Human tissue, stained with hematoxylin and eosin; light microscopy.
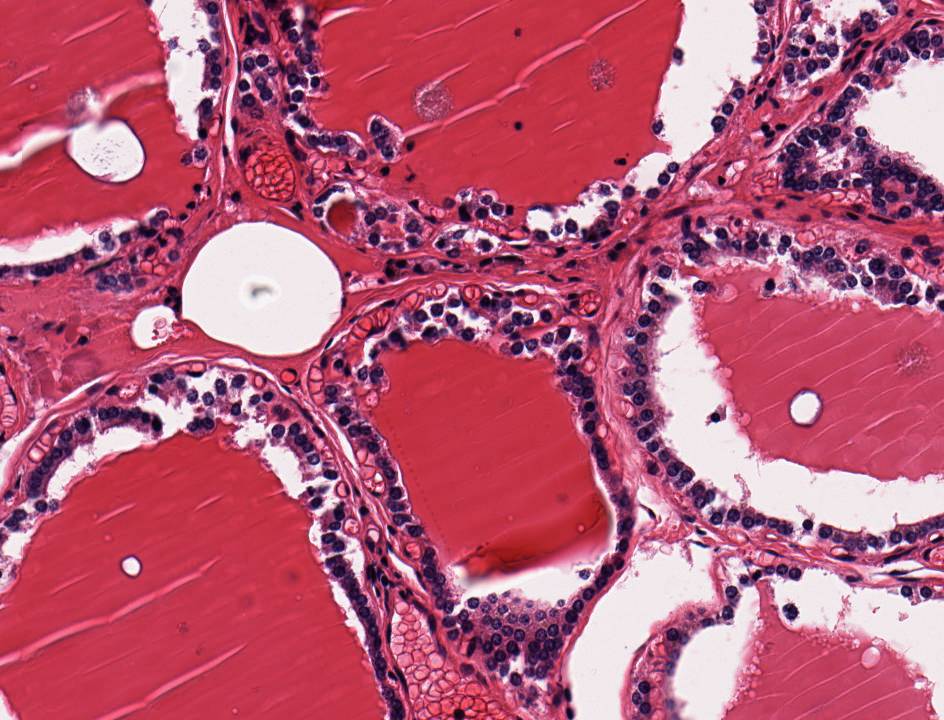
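Thyroid: large follicles, packed with deep pink colloid and separated by thin septa, fill the field. Lining cells have small, round, darkly stained purple nuclei. In many follicles a white gap separates colloid from the lining cells; several contain small round clear holes in their colloid.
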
